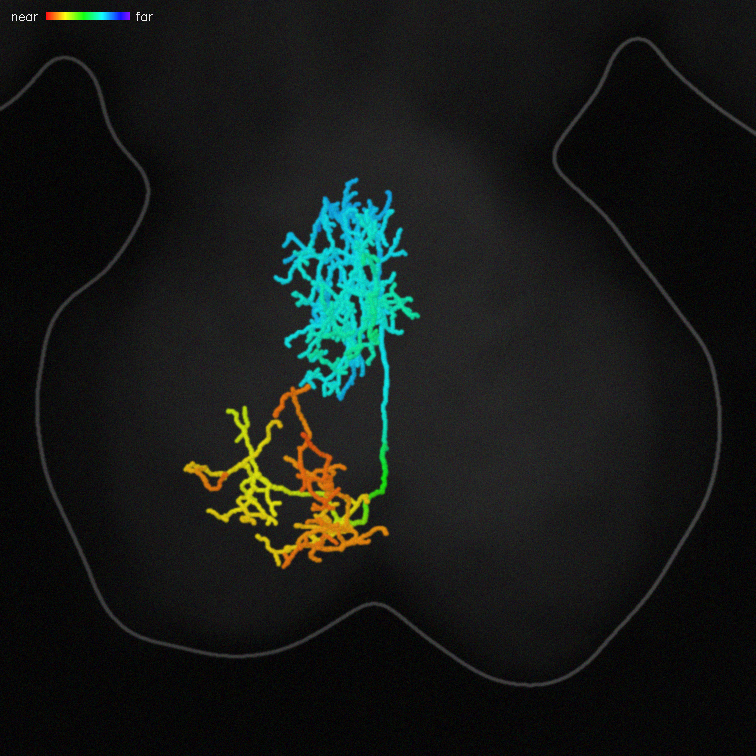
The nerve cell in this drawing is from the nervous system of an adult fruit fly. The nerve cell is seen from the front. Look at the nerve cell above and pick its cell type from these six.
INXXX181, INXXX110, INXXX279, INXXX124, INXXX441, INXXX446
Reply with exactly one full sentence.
This nerve cell counts as a member of the cell type INXXX110.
